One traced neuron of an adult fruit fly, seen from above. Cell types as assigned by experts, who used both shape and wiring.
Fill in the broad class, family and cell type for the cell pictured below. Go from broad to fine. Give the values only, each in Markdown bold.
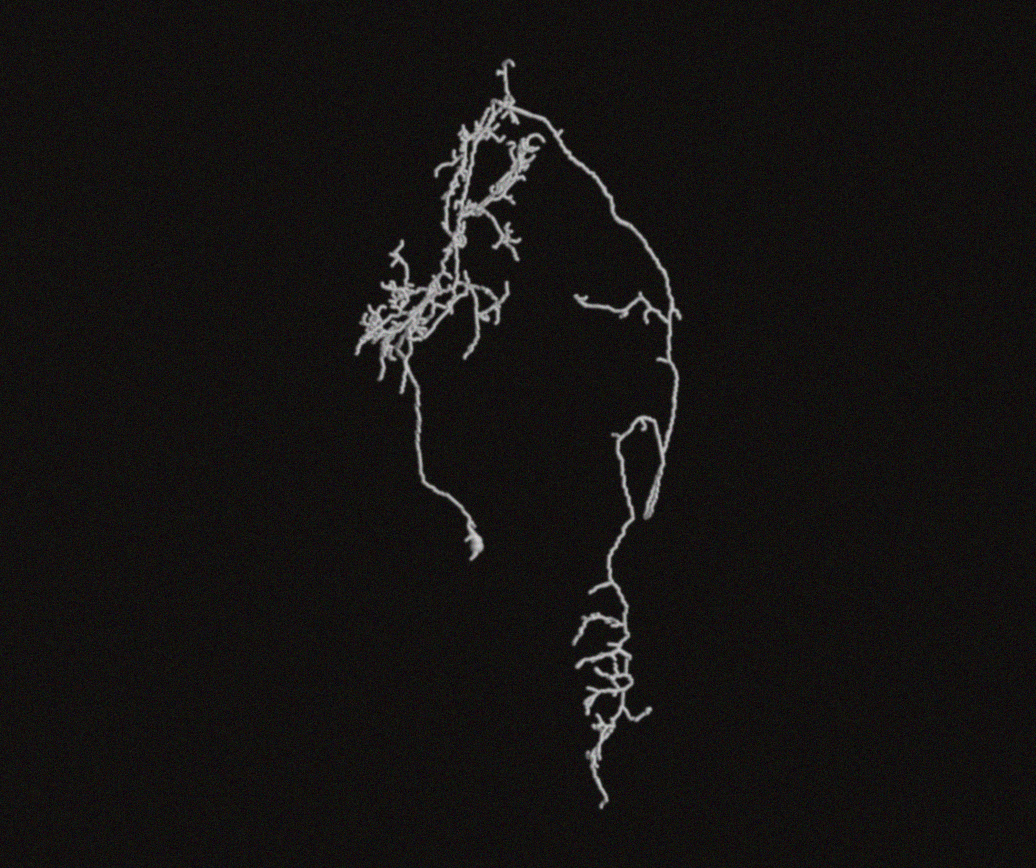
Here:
**nerve-cord intrinsic neuron**, **hemilineage 07B**, **IN07B023**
